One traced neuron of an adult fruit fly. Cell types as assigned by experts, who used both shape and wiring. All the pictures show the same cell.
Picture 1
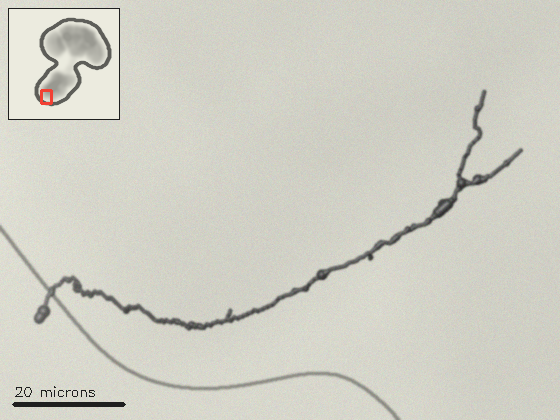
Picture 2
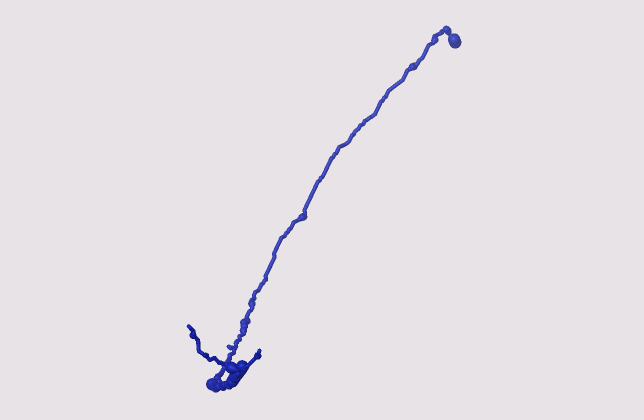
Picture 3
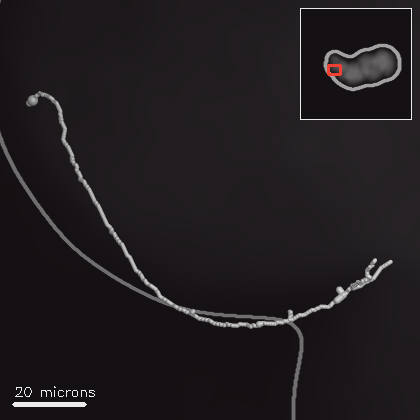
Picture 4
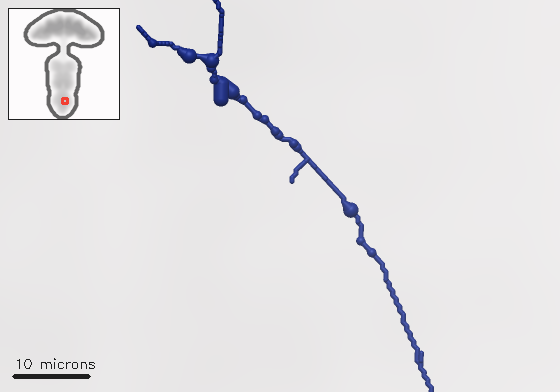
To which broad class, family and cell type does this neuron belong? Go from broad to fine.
sensory neuron entering the nerve cord; class mechanosensory tactile; SNta42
